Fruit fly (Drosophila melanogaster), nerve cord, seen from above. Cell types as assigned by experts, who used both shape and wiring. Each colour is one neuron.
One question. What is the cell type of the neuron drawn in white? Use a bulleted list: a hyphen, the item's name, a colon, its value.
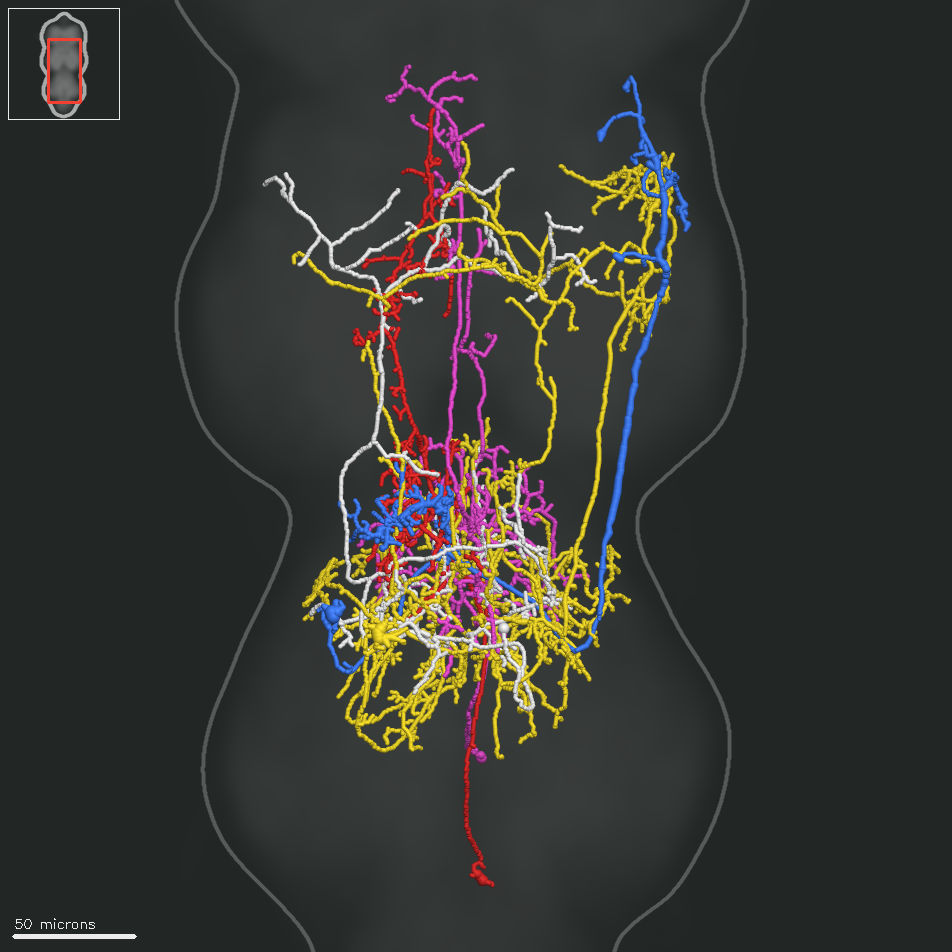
- cell type: IN19B047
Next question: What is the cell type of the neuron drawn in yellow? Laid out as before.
- cell type: IN19B007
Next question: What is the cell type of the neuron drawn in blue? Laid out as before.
- cell type: IN19B013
